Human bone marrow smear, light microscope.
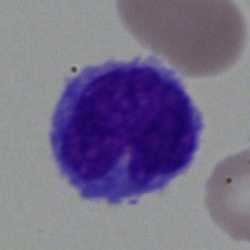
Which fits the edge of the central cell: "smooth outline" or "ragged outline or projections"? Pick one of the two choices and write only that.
Ragged outline or projections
